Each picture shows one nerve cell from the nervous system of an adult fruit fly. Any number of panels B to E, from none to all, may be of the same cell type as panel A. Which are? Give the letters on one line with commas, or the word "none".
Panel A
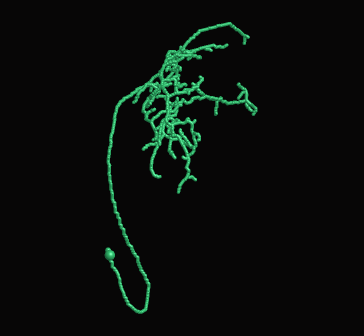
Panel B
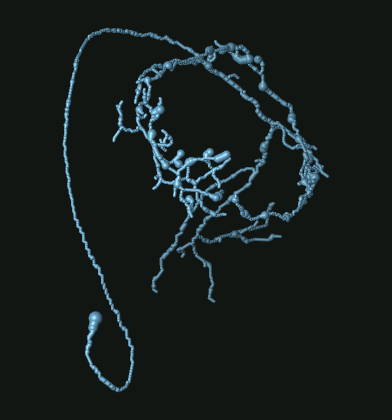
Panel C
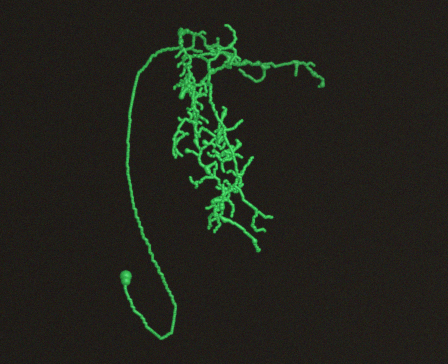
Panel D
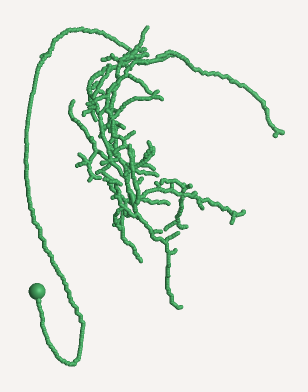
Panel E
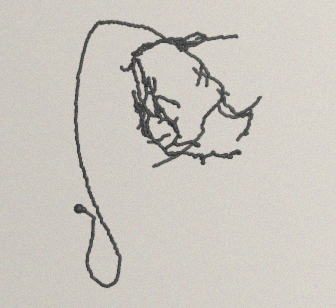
C, D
